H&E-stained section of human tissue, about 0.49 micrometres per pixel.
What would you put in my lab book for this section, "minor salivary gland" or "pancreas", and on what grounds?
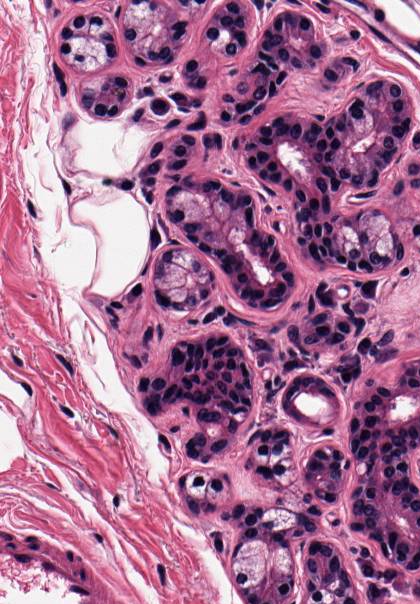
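This is minor salivary gland. First, many acini consist of cells with pale, bubbly, lightly grey-staining cytoplasm and small dark nuclei pressed to the base.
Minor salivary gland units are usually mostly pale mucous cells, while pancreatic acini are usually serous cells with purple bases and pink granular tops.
These pale acini match the salivary pattern. Next, crowded clusters of cells with dark round nuclei and pink cytoplasm lie between them. Last, dense fibrous tissue with wavy pink collagen and sparse elongated nuclei runs along the left edge.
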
